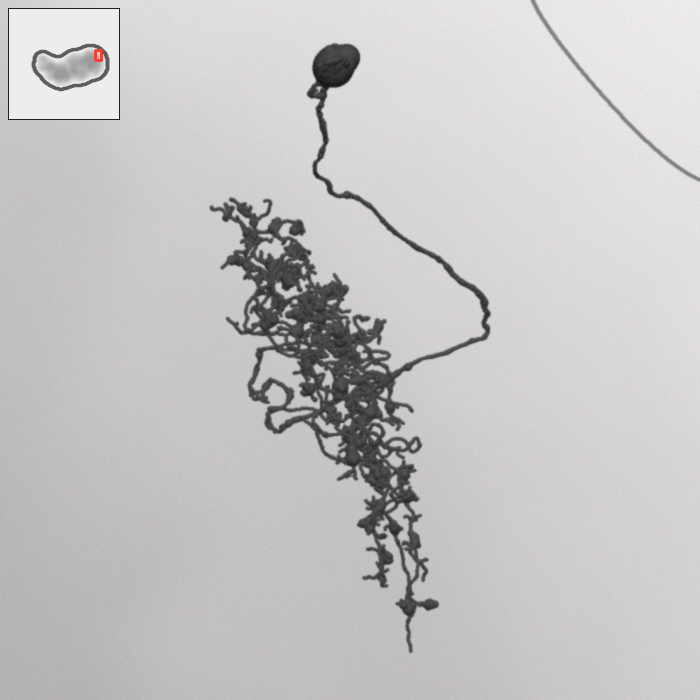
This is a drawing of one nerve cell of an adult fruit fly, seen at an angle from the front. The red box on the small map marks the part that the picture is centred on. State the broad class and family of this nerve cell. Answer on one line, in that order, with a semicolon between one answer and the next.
optic-lobe intrinsic neuron; Dm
